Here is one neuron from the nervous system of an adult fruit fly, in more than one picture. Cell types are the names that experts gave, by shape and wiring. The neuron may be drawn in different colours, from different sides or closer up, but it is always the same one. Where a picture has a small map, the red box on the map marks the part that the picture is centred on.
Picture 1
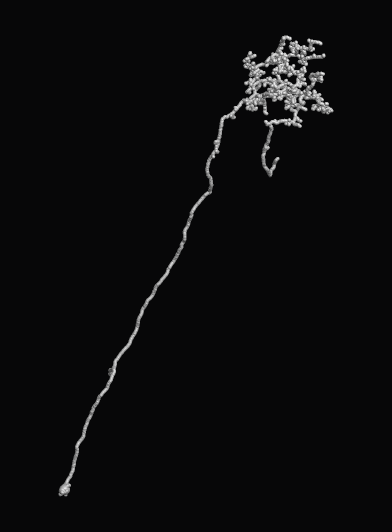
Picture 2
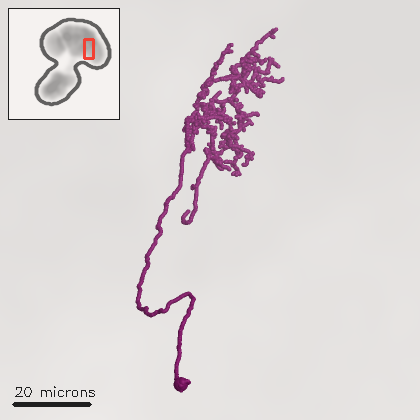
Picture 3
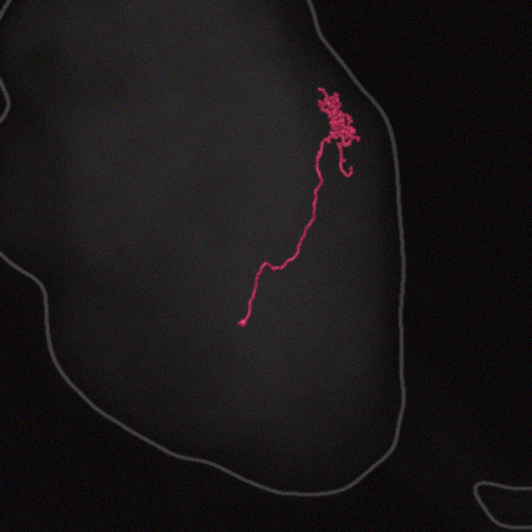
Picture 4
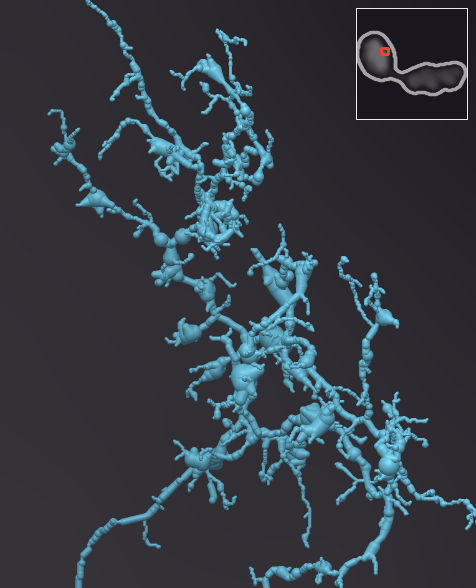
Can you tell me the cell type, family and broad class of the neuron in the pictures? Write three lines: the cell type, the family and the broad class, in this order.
Li21
Li
optic-lobe intrinsic neuron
